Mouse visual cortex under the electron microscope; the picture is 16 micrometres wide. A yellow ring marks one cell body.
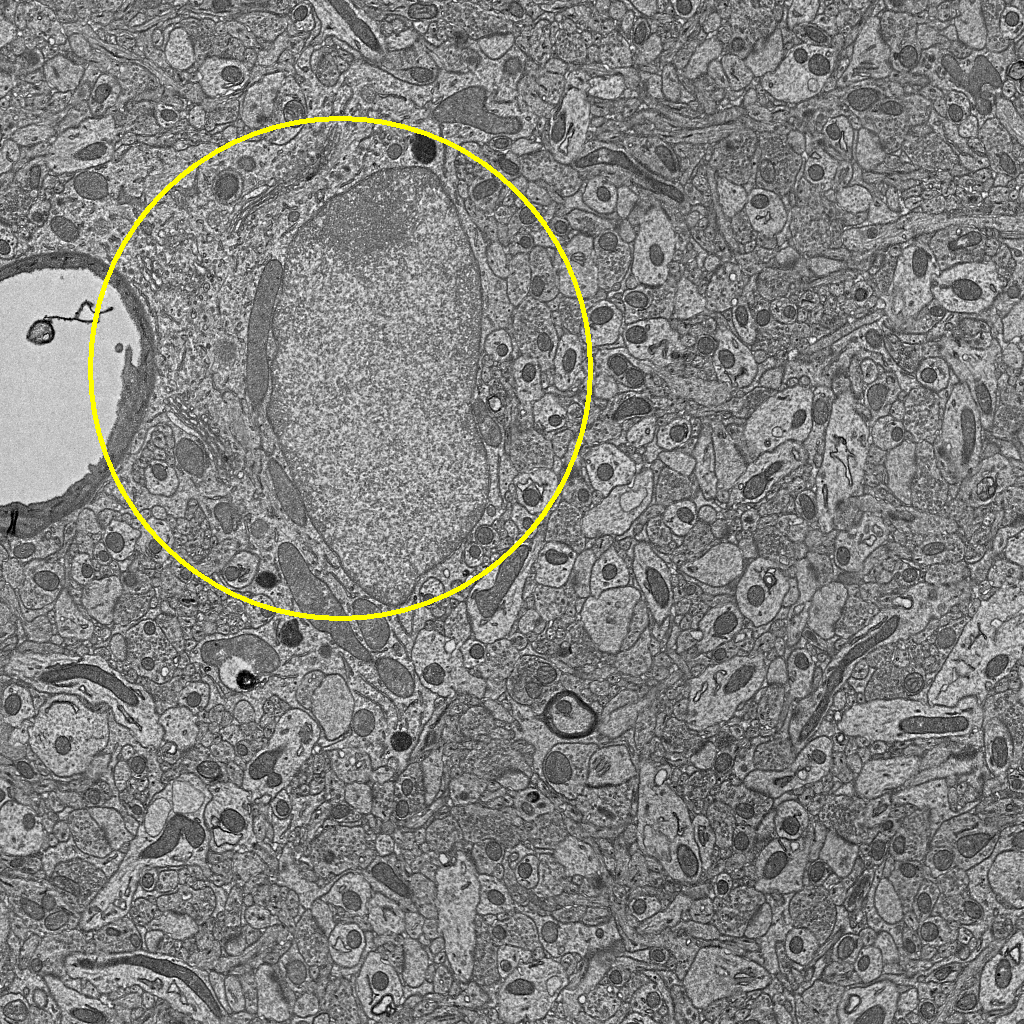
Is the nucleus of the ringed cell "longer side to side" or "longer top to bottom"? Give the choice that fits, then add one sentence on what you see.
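Longer top to bottom. The nucleus is an elongated oval whose long axis runs roughly from top to bottom.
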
